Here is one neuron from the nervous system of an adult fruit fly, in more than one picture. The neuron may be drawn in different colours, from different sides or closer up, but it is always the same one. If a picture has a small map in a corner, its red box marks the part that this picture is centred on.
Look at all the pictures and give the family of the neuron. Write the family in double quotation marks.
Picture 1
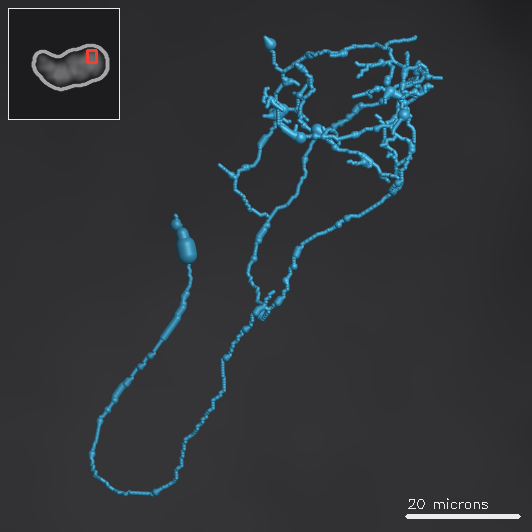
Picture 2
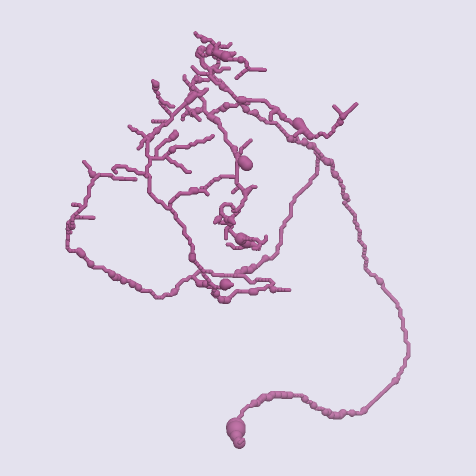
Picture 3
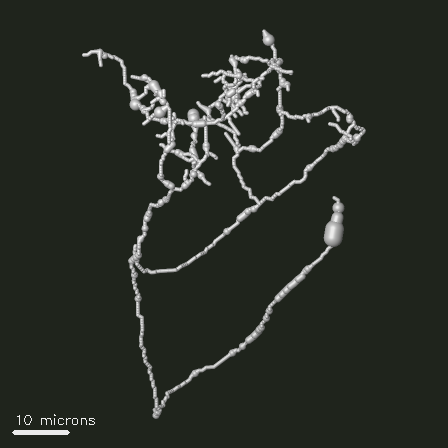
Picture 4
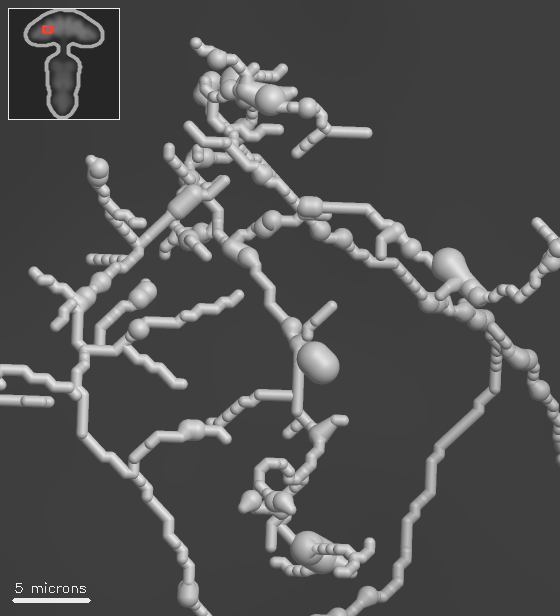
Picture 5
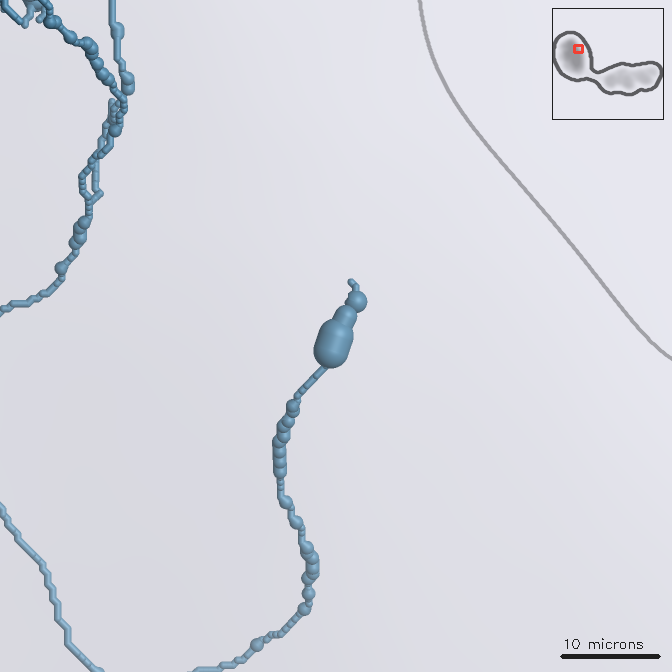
"hemilineage VPNp&v1_posterior"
